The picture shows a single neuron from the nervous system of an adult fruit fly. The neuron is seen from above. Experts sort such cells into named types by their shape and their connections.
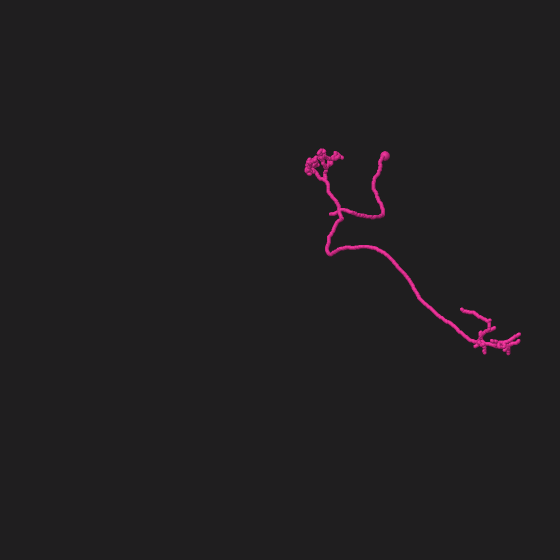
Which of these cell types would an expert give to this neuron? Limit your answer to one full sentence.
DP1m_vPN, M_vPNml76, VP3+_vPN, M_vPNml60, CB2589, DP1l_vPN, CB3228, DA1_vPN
This neuron is an instance of the cell type CB2589.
